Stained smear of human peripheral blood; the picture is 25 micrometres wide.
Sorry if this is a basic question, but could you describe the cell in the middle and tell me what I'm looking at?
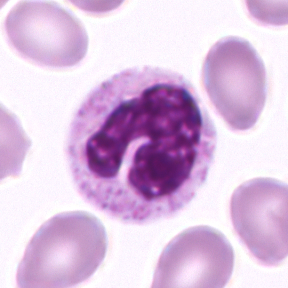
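Notice first how round and smooth the outline is, with no projections from the surface. Now follow the nucleus: it curves like a horseshoe, opening downward. It stays one thick continuous band rather than separate lobes linked by thin strands. Its chromatin is dark purple and coarsely clumped. This is a band neutrophil.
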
